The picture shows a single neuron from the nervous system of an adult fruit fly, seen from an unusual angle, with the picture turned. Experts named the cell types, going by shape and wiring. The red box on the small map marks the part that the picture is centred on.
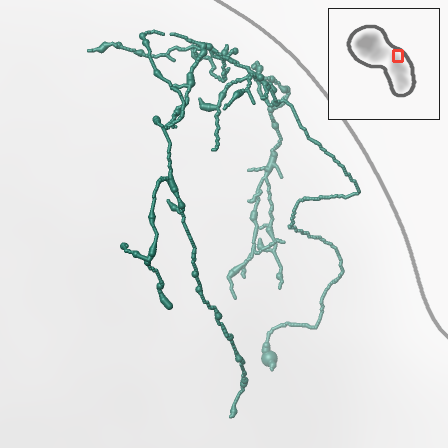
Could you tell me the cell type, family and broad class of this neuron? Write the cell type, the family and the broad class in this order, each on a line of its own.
IN01B045
hemilineage 01B
nerve-cord intrinsic neuron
